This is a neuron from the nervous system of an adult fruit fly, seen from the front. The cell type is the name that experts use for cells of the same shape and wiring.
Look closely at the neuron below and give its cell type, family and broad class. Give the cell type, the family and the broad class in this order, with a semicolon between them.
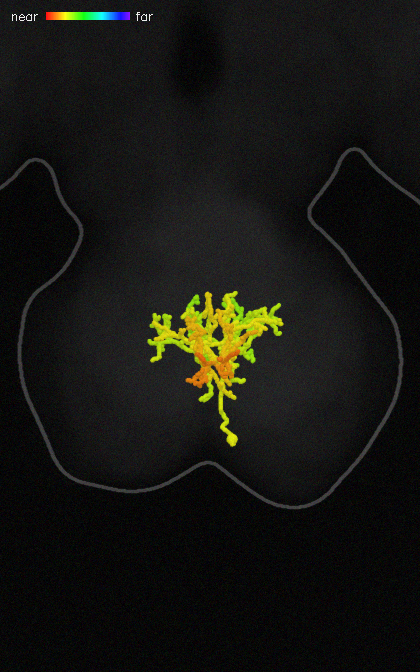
IN00A041; hemilineage 00A; nerve-cord intrinsic neuron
